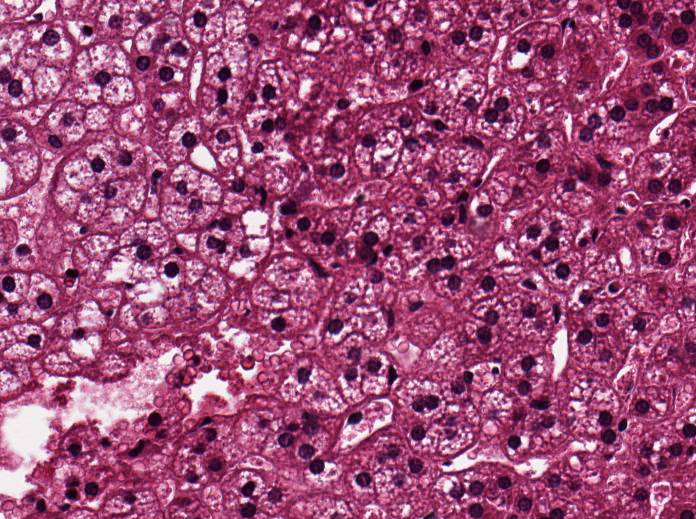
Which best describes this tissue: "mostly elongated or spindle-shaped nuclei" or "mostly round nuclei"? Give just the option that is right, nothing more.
Mostly round nuclei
